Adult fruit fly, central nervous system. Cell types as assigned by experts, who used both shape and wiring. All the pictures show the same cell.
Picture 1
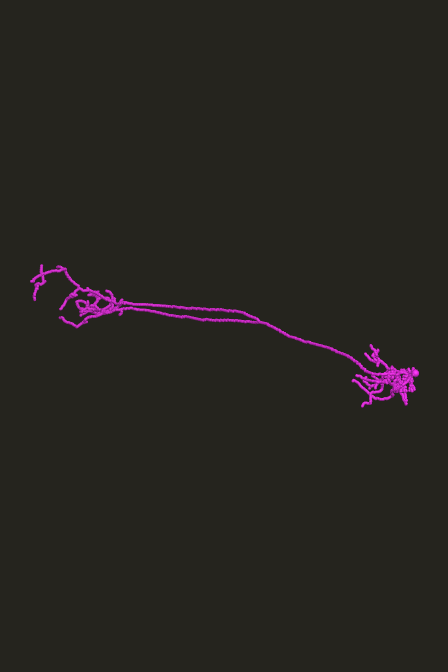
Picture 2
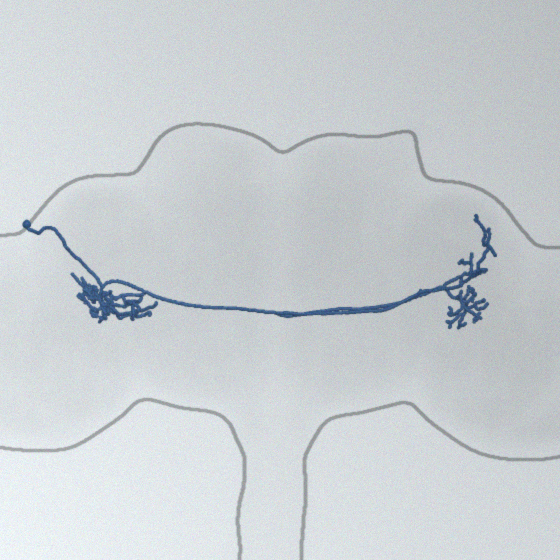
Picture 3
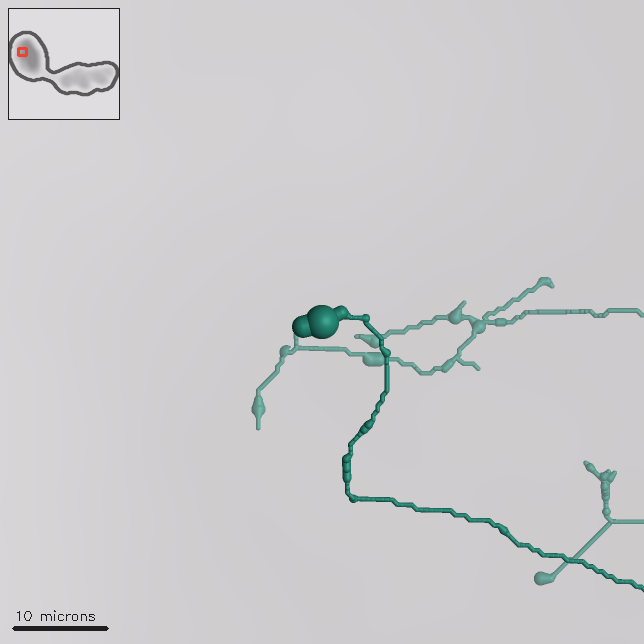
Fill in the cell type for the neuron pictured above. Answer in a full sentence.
The cell type is PVLP068.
